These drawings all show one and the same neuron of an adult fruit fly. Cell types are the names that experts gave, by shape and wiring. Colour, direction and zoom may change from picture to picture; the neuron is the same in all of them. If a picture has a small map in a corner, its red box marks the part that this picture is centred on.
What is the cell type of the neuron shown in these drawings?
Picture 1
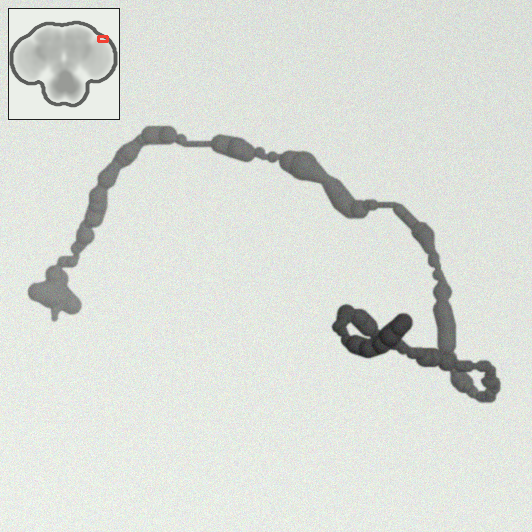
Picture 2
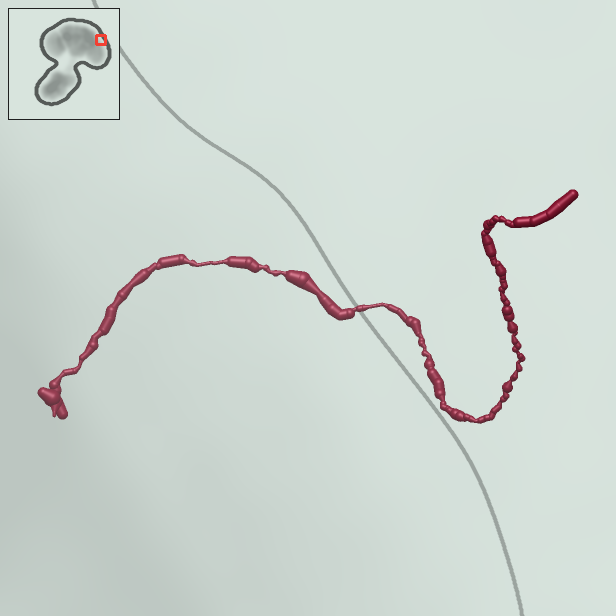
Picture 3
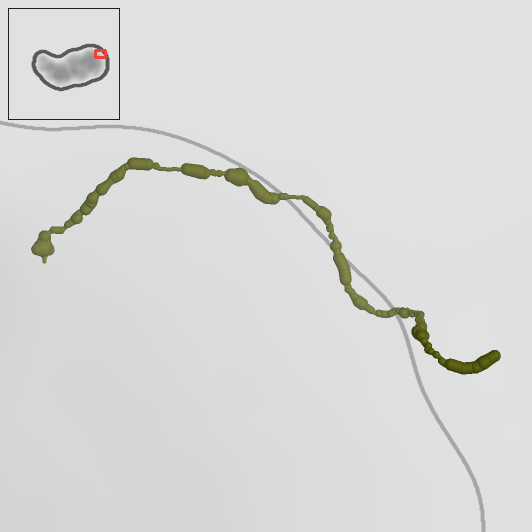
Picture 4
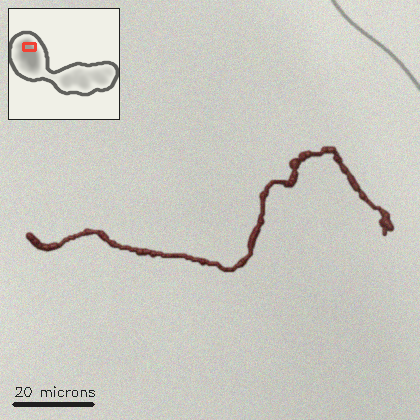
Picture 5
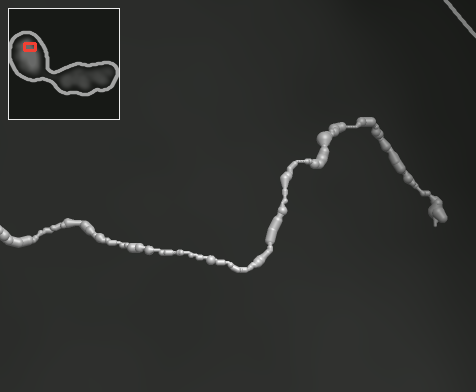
R7d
